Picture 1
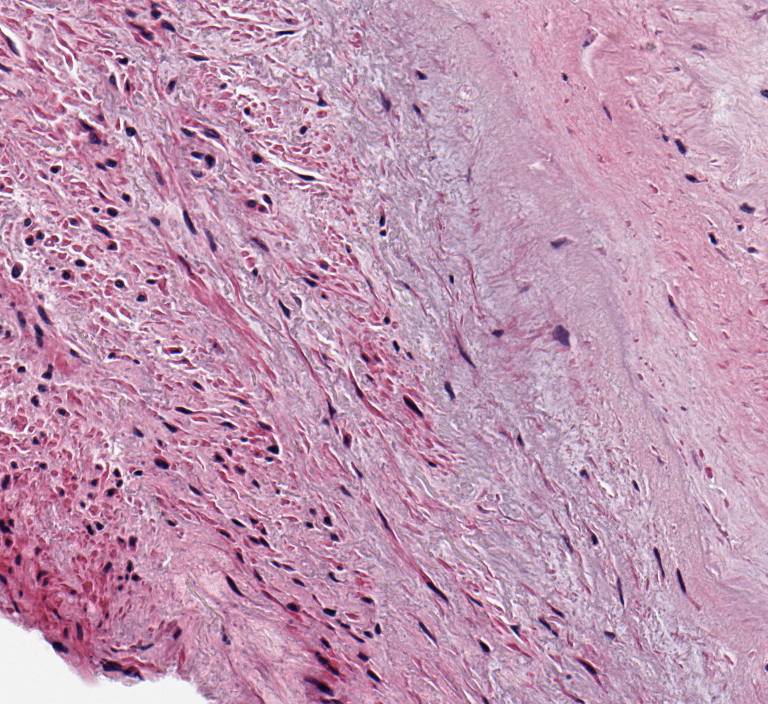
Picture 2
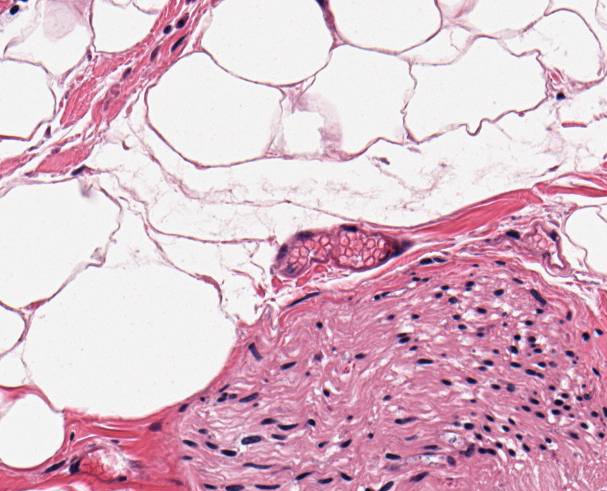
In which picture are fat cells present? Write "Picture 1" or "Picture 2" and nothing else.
Picture 2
